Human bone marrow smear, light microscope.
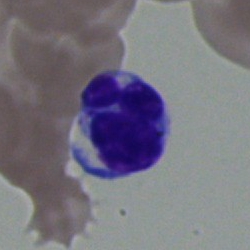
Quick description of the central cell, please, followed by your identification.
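See how the nucleus takes up most of this one. Its outline is irregular and lumpy, with a cleft near the top. There's only a scant bit of blue cytoplasm, and I can't make out any distinct granules in it. It's a lymphocyte.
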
